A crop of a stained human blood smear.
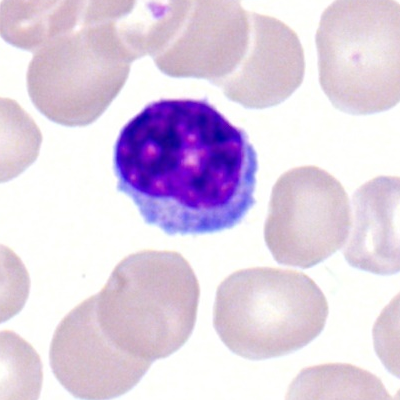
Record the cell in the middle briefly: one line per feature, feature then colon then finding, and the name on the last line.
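Outline: roughly round
Nucleus: fills most of the cell
Chromatin: dense, dark purple, coarsely clumped
Cytoplasm: mostly below the nucleus
Cell type: lymphocyte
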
